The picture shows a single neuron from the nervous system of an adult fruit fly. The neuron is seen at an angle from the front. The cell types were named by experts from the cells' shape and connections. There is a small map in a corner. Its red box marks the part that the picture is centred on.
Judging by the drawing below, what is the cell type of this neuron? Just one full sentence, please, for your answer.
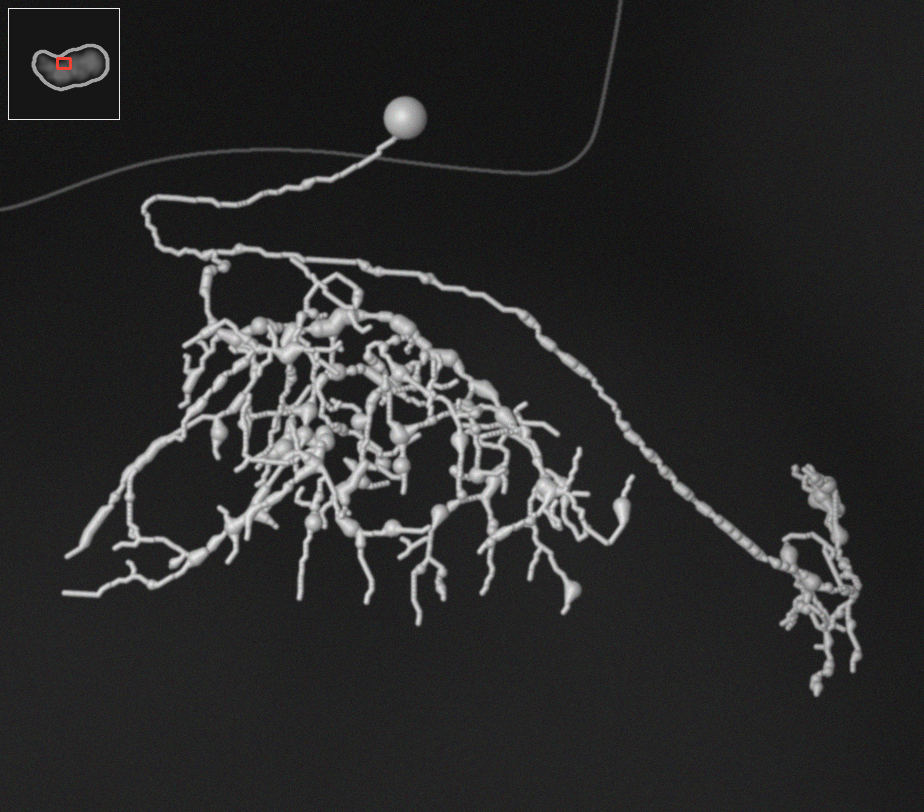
The neuron here falls under cell type MeLo3b.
